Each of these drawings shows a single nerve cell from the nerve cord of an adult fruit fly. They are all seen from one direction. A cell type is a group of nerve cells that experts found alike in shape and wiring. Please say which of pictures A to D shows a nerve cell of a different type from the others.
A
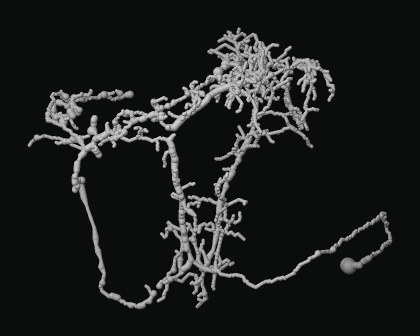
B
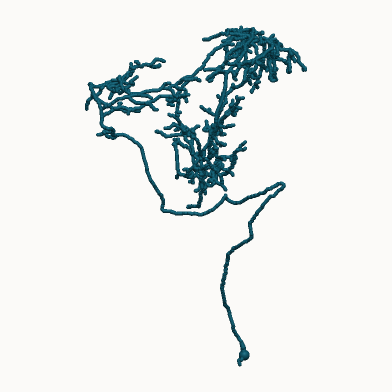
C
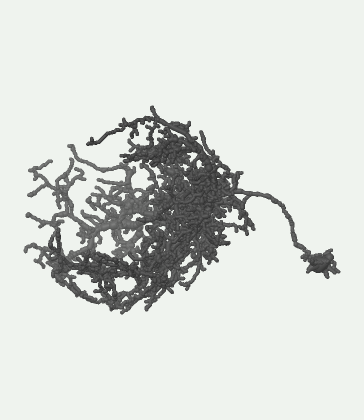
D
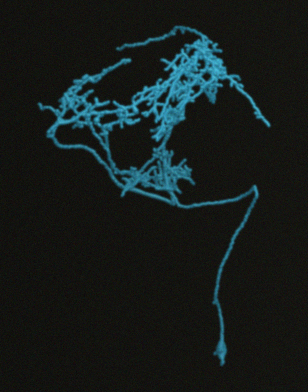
Picture C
